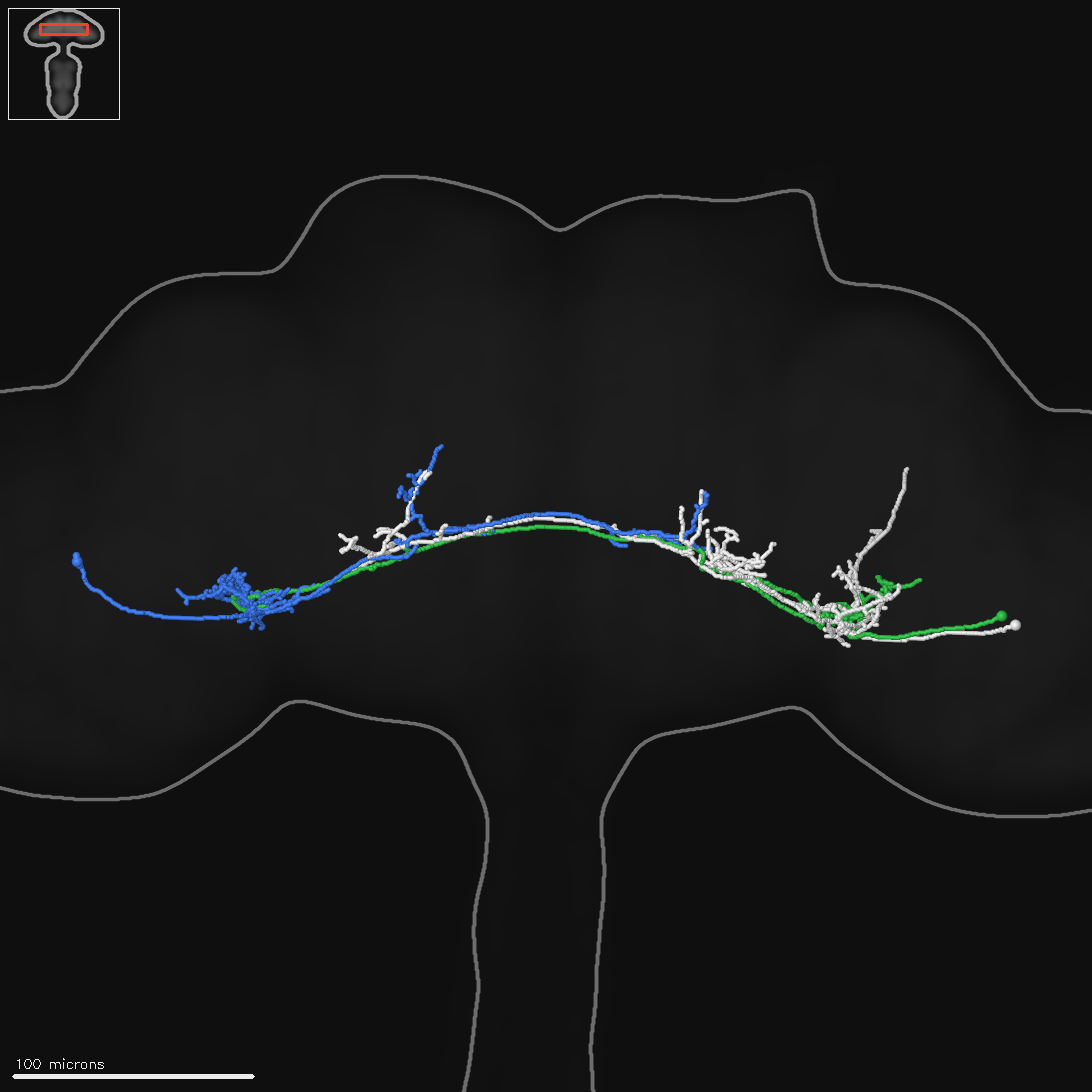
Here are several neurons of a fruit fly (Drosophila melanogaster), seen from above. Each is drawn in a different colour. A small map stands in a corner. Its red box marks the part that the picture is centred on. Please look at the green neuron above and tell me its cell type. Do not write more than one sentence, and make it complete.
A cell of type CB2206 is what this neuron is.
